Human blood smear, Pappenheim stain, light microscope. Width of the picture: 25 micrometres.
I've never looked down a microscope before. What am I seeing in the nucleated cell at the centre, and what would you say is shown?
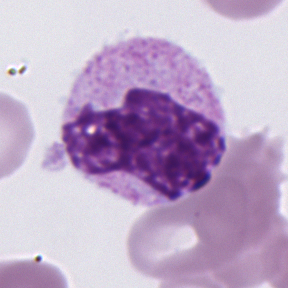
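Cell about 15 micrometres across. Nucleus a broad irregular mass spanning almost the full width of the cell, lying toward the bottom and filling about 50% of the cell's area. Chromatin dark purple, coarsely clumped, paler gaps between the clumps. Cytoplasm pale lilac-pink, packed with many fine pinkish-purple granules. Segmented neutrophil.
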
